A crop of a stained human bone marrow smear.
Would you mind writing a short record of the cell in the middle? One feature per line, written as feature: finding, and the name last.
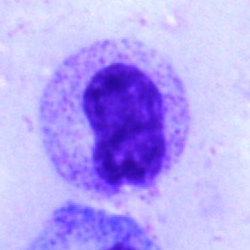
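Nucleus shape: bean-like, notched on the left side
Nucleus position: toward the right, leaving a wider cytoplasm band on the left
Cytoplasm: pale lilac
Granules: fine, pink-violet, scattered throughout
Name: metamyelocyte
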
